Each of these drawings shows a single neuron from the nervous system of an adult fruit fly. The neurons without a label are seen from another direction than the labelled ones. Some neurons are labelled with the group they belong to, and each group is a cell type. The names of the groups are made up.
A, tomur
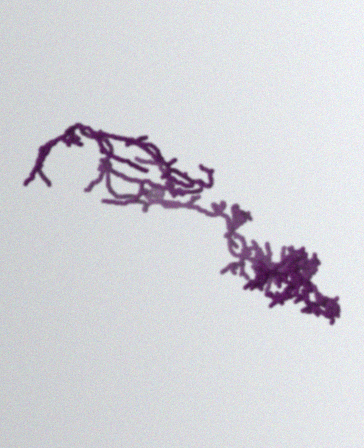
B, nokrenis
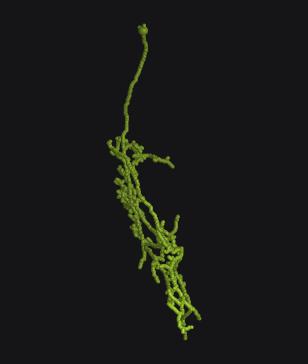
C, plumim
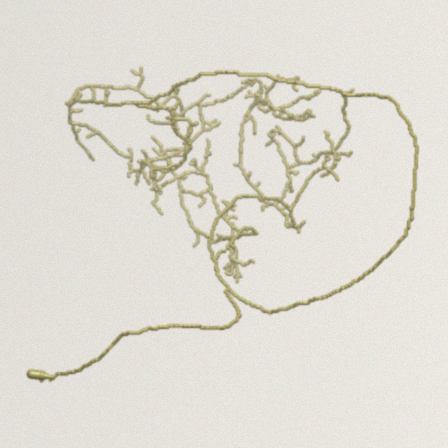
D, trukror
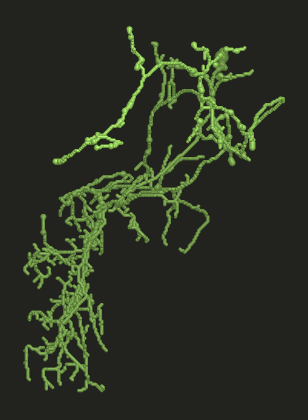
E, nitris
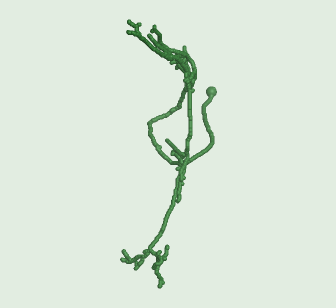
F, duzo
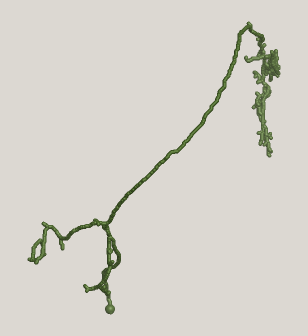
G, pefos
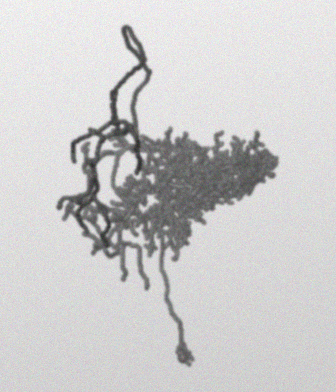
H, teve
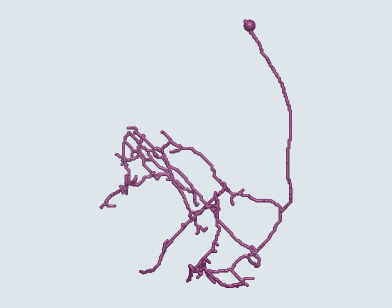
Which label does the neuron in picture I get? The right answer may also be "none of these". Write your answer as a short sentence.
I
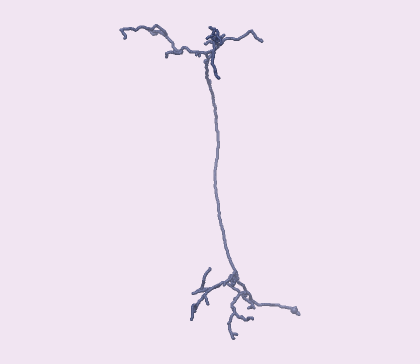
It belongs to none of these.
